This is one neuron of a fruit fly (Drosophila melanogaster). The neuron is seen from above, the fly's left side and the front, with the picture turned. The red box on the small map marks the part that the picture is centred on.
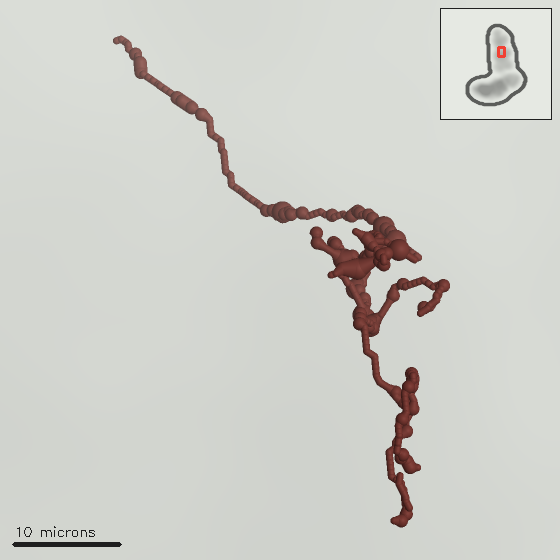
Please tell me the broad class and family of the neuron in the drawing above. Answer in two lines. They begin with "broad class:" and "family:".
broad class: sensory neuron entering the nerve cord
family: class mechanosensory tactile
